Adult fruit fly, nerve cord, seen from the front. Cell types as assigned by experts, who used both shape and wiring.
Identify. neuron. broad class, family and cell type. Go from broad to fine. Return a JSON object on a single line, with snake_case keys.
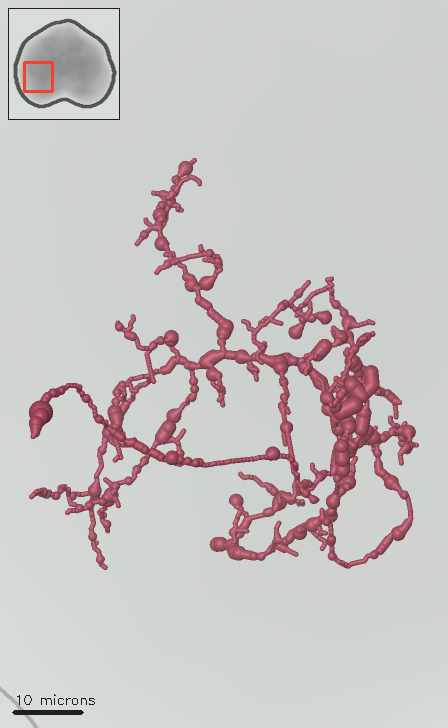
{"broad_class": "nerve-cord intrinsic neuron", "family": "hemilineage 09A", "cell_type": "IN09A033"}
